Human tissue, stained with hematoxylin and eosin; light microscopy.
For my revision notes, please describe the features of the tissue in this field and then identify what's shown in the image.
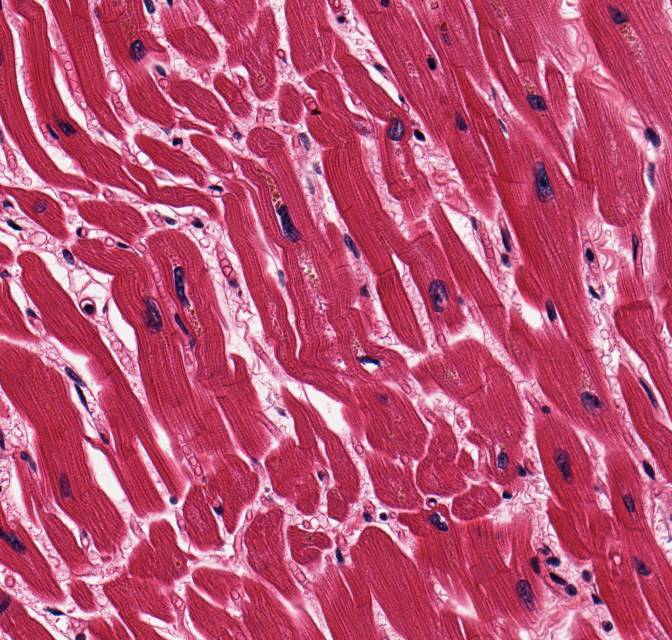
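The muscle fibres branch and join neighbouring fibres instead of running as separate, unbranched cylinders. Fine cross-striations cross their deep pink cytoplasm. In some fibres, small golden-brown granules gather beside the nucleus. Toward the lower centre the fibres are cut more transversely, giving a cluster of rounded and irregular profiles. This is the left ventricle of the heart.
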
